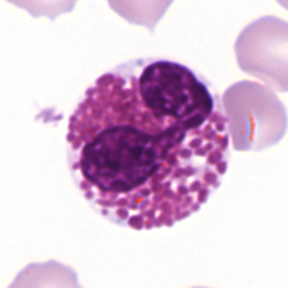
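Eosinophil with a round, smooth outline. One nuclear lobe lies at the upper right and the other at the lower left. Large round pink-purple granules fill the cytoplasm, and the little background cytoplasm visible between them is very pale.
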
